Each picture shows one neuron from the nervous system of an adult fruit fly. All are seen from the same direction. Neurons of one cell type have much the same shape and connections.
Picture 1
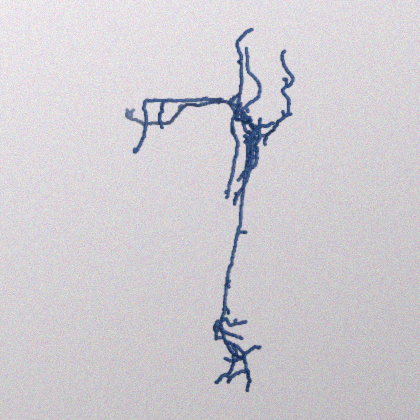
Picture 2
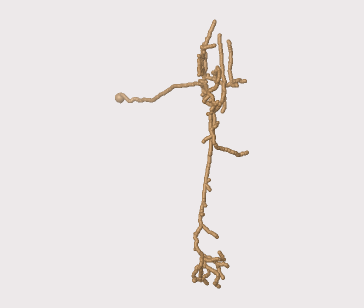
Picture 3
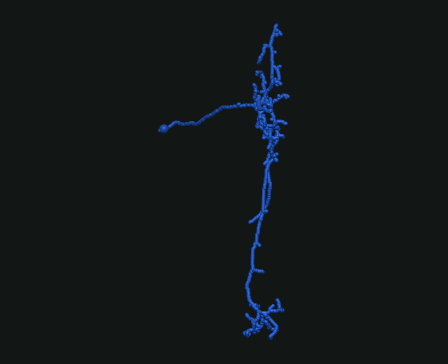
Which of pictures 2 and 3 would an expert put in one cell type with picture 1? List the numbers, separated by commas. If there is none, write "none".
2, 3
